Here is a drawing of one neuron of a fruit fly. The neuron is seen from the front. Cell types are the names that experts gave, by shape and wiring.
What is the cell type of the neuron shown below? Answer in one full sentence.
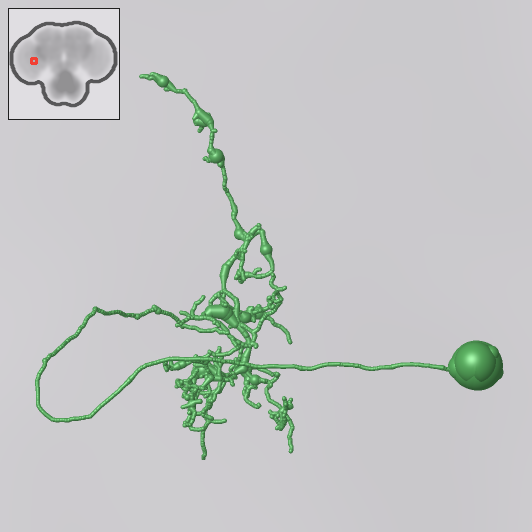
Within the cell type Dm2 sits this neuron.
